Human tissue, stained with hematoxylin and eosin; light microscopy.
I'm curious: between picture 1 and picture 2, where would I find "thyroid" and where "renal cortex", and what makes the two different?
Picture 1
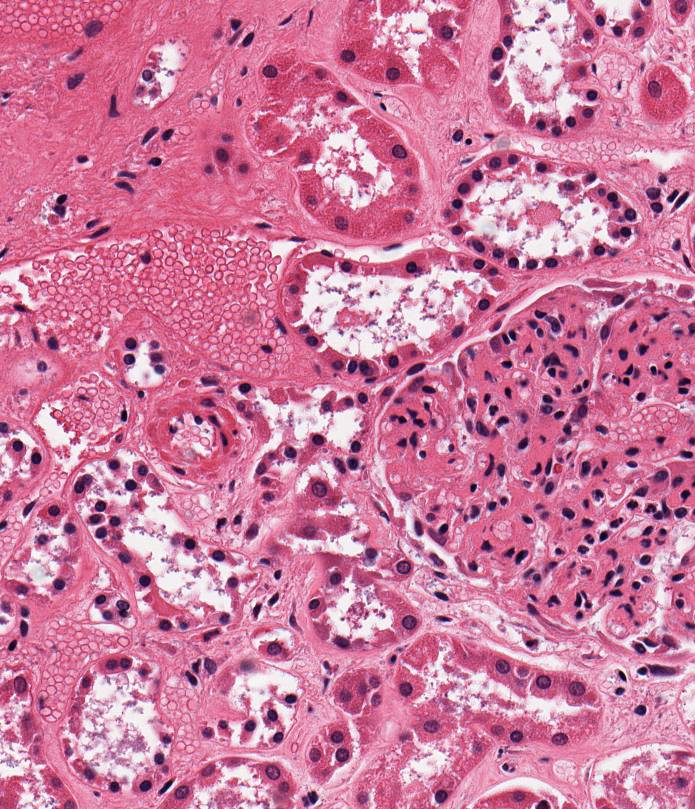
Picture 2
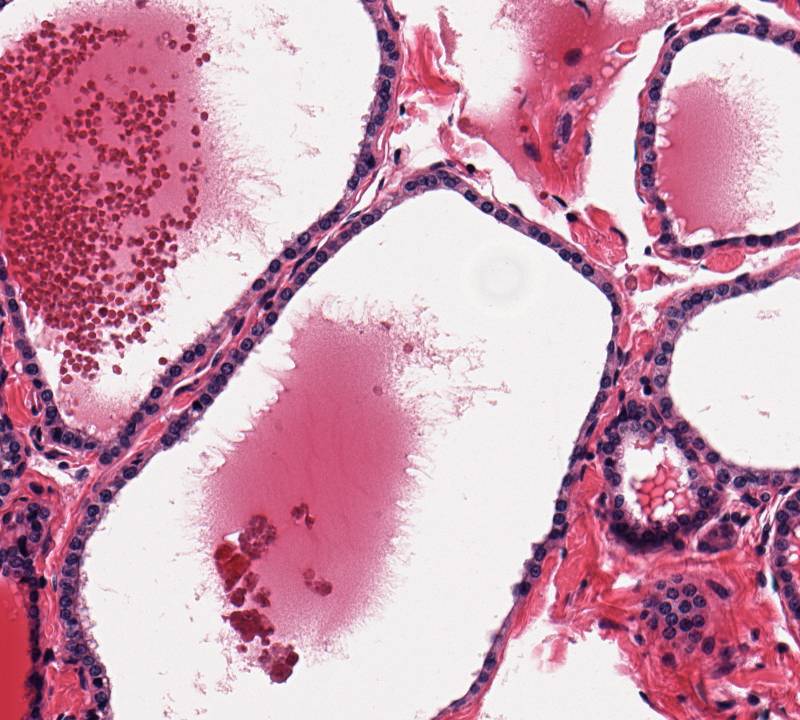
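Picture 1 is renal cortex; picture 2 is thyroid. In picture 1, a large rounded glomerulus with many nuclei lies at right middle, and a dense sheet of packed red blood cells lies at upper left. Its tubules have a single layer of cuboidal cells with granular pink cytoplasm; most lumens hold pale, frothy, patchy material with clear spaces. In picture 2, large, rounded, widely dilated follicles separated by thin septa fill most of the field, each lined by one layer of flattened to low cuboidal cells with dark, round nuclei.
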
